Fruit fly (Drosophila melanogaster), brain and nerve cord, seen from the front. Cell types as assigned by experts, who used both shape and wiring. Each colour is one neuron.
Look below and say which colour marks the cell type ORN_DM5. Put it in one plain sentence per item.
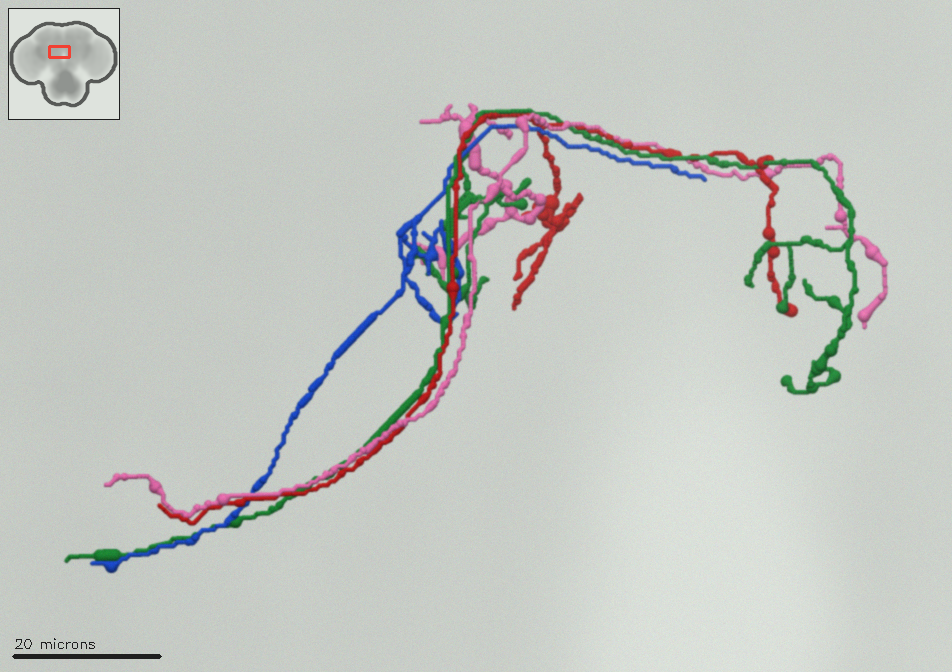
The colour is blue.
